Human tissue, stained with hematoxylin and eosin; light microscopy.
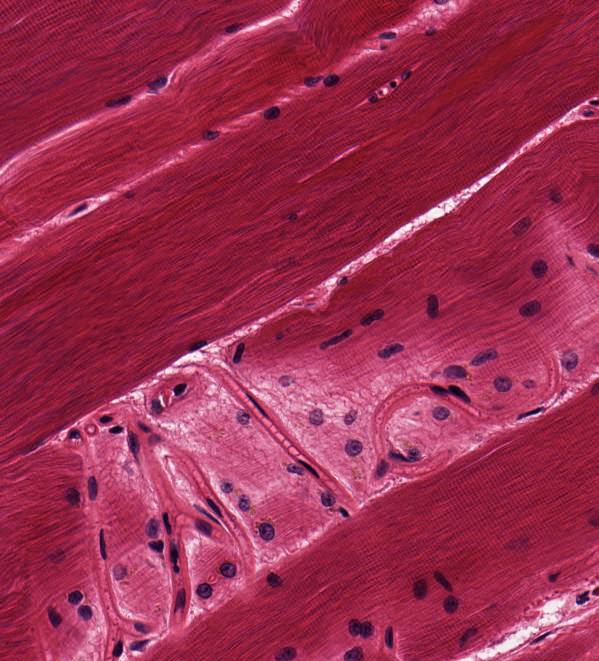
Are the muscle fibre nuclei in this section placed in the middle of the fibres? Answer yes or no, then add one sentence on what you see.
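No. In the deep red fibres the nuclei are elongated and lie at the edges of the fibres.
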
